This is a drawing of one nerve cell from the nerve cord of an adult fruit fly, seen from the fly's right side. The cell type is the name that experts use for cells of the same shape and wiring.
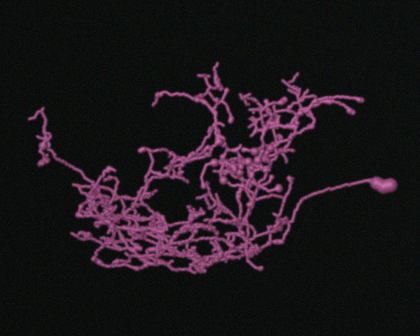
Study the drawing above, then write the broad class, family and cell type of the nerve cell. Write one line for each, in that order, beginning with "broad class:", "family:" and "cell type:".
broad class: nerve-cord intrinsic neuron
family: hemilineage 13B
cell type: IN13B017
